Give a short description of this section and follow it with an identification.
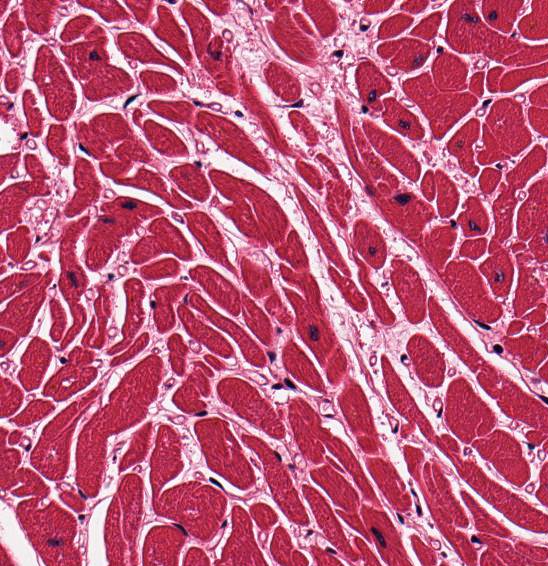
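Fibres first: several lengthwise fibres in the centre branch. Between fibres: thin strands of pale pink loose connective tissue with small dark nuclei. Fat cells: none anywhere in the field. Name: left ventricle of the heart.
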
